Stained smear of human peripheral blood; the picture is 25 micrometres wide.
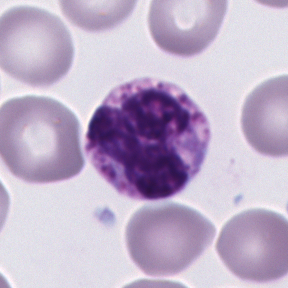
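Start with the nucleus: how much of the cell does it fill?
Most of it, and it is dark purple.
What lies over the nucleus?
Coarse dark purple granules, blurring its edges.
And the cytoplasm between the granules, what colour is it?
Pale pinkish-lilac.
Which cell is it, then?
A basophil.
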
